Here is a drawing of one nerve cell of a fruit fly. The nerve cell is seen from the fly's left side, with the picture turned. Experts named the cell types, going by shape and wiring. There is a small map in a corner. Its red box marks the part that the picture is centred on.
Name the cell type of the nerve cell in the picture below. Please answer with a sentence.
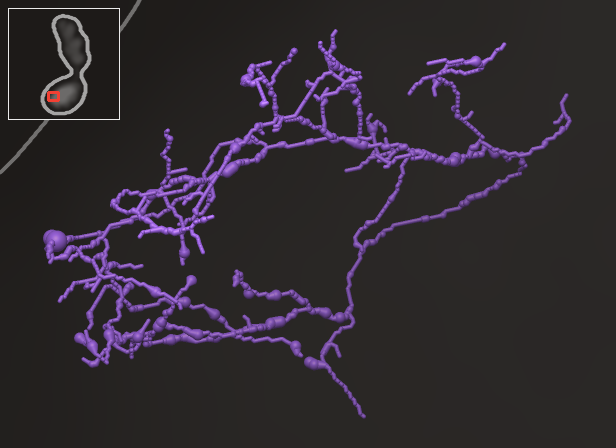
The cell type is CB4023.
